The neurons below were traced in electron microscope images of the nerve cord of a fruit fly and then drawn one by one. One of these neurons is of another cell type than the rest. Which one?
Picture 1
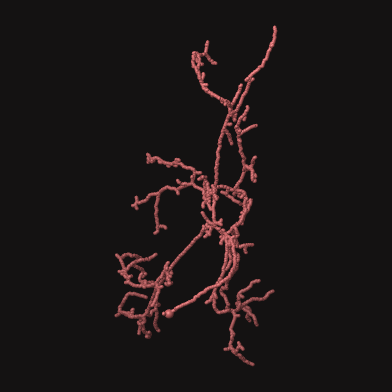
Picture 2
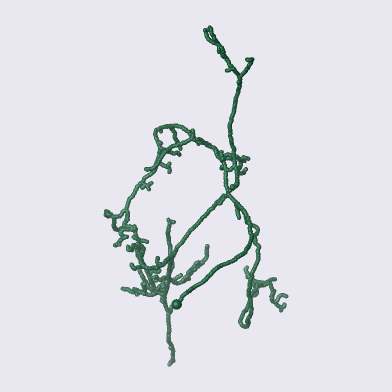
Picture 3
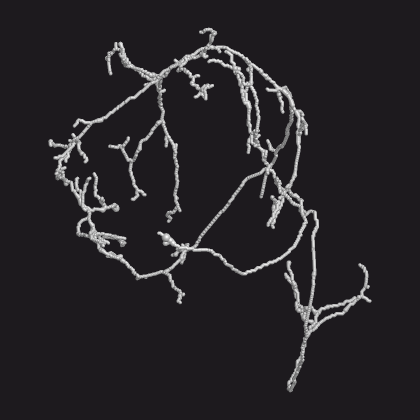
1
